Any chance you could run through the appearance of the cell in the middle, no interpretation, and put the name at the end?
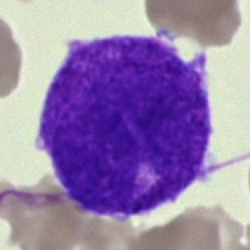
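Nucleus fills almost the whole cell; no distinct cytoplasmic rim visible. Chromatin stains deep purple throughout the cell. Small pale patch in the lower right part. Small ragged tags project from the upper edge. Cell: blast.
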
